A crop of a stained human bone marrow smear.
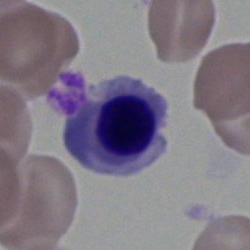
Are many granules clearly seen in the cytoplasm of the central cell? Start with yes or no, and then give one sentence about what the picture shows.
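No. The cytoplasm shows no granules.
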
